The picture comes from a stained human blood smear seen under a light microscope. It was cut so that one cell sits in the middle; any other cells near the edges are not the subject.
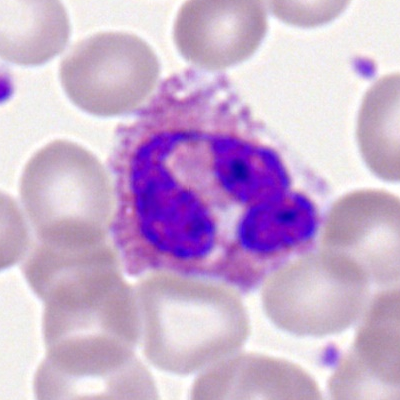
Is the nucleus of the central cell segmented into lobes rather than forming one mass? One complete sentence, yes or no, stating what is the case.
Yes, there are two or more lobes making up the nucleus of the cell.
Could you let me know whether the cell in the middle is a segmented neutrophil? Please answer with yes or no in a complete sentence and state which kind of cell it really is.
No, it is not a segmented neutrophil that sits at the centre but an eosinophil.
